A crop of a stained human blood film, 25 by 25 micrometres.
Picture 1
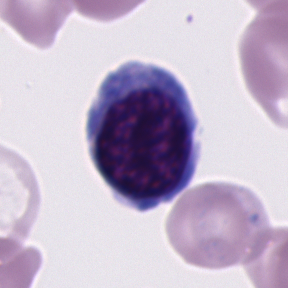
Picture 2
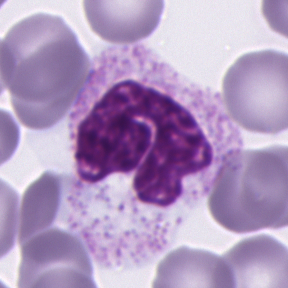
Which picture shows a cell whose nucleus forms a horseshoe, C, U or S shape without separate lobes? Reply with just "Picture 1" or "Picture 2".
Picture 2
